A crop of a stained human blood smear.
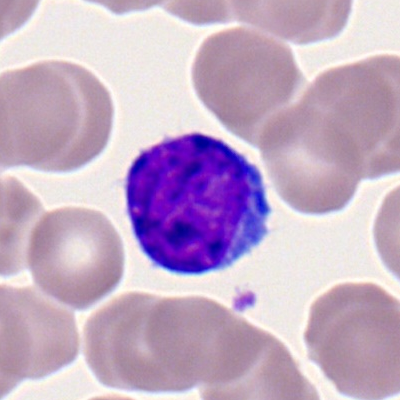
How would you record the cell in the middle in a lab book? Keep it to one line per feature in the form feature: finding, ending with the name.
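Chromatin: dense, coarsely clumped, dark purple
Cytoplasmic granules: none visible
Surface: fine hair-like projections at upper left edge
Nearby: small purple fragment just below and right of cell
Name: lymphocyte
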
